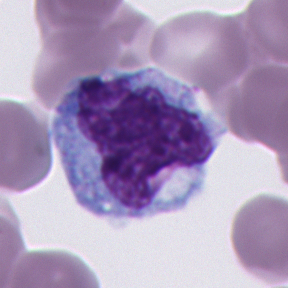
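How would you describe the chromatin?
Mottled, with darker clumps between paler strands.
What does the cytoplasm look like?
Abundant and pale grey-blue, forming a broad rim that is widest on the left side, with a pale clear area just below the right part of the nucleus.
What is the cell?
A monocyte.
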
